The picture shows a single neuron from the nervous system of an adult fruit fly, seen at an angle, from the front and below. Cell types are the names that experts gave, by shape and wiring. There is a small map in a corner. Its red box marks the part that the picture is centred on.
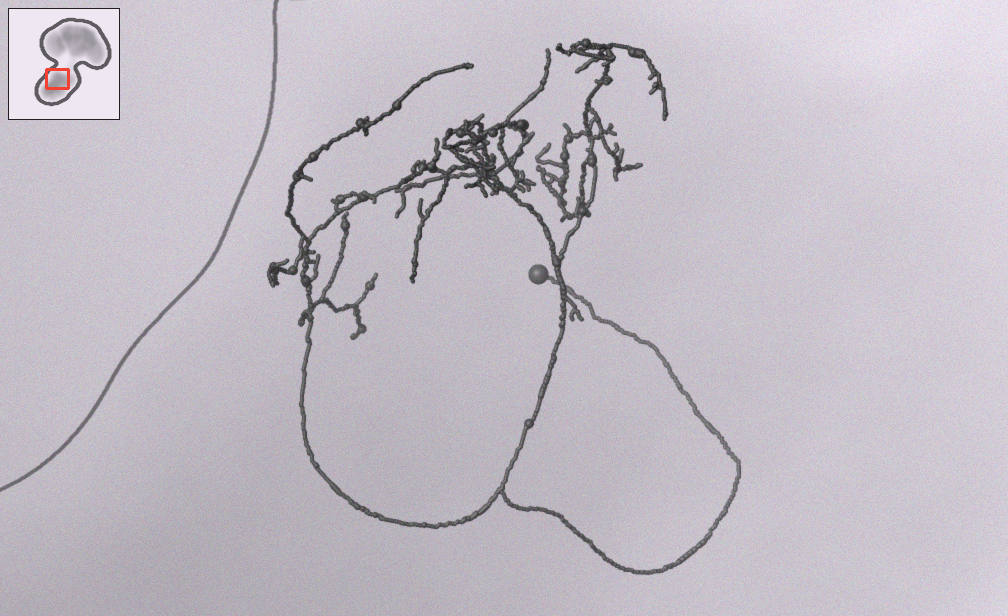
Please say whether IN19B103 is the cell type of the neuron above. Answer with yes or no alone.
yes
